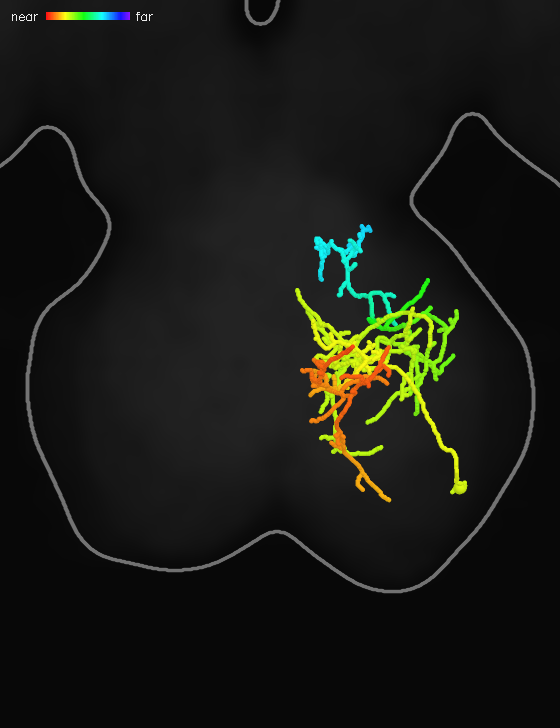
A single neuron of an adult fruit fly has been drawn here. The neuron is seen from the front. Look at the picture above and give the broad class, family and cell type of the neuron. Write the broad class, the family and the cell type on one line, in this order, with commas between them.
nerve-cord intrinsic neuron, hemilineage 12A, TN1c_a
